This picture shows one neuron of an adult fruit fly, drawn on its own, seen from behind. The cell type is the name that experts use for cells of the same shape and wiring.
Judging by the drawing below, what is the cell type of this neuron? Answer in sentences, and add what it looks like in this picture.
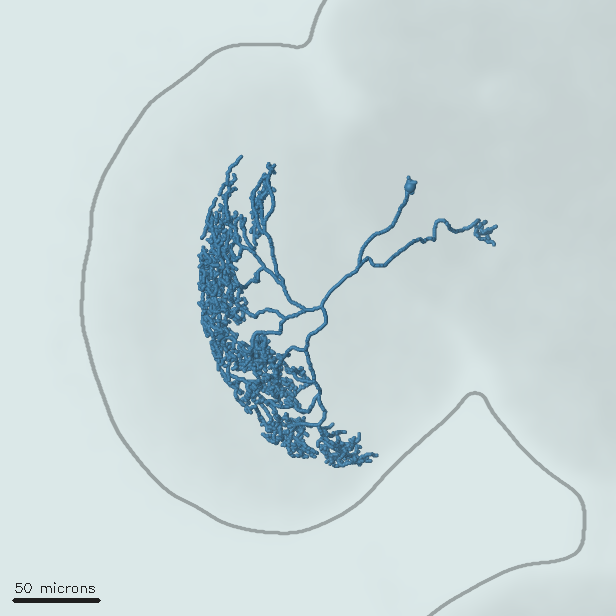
It is of cell type LPT23. This is a visual projection neuron. From top to bottom in the picture it spans about 180 microns. In this view it is about as wide as it is tall.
